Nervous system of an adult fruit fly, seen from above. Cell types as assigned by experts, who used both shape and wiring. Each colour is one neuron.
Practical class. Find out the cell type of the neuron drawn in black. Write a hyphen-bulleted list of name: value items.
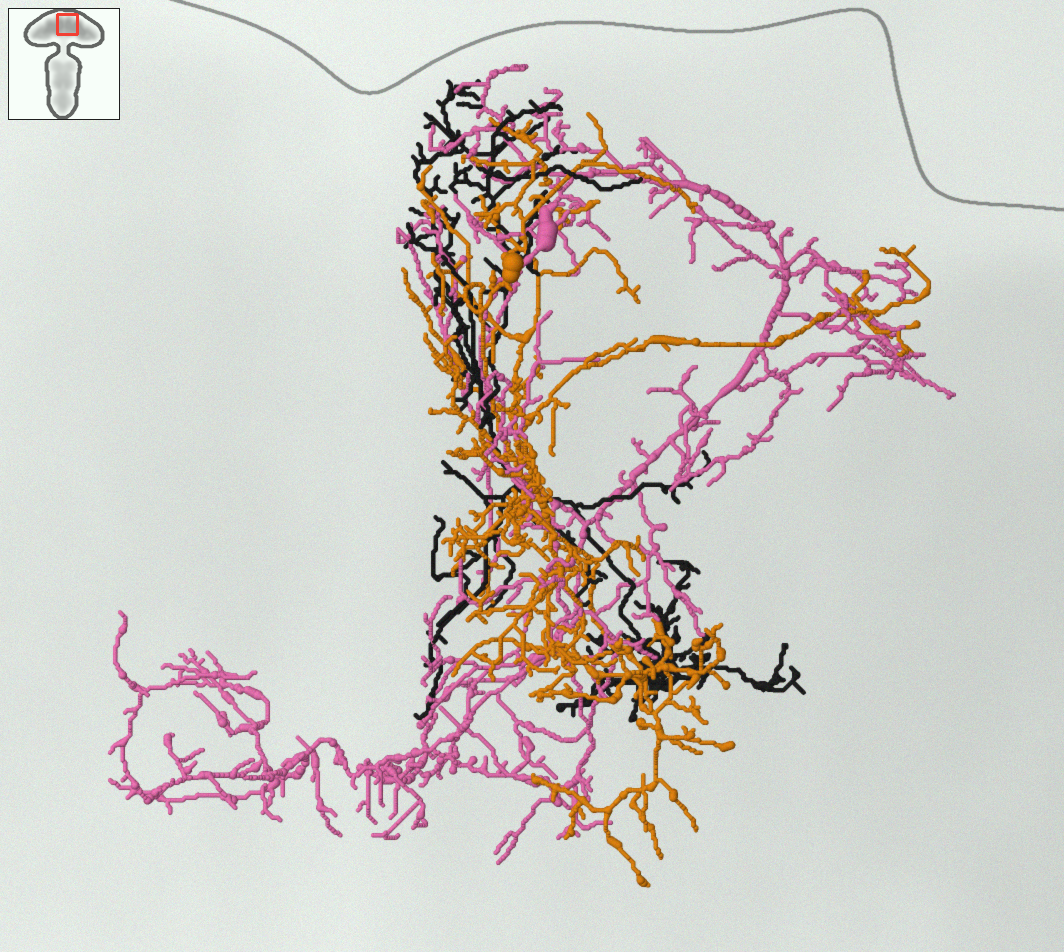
- cell type: SMP068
